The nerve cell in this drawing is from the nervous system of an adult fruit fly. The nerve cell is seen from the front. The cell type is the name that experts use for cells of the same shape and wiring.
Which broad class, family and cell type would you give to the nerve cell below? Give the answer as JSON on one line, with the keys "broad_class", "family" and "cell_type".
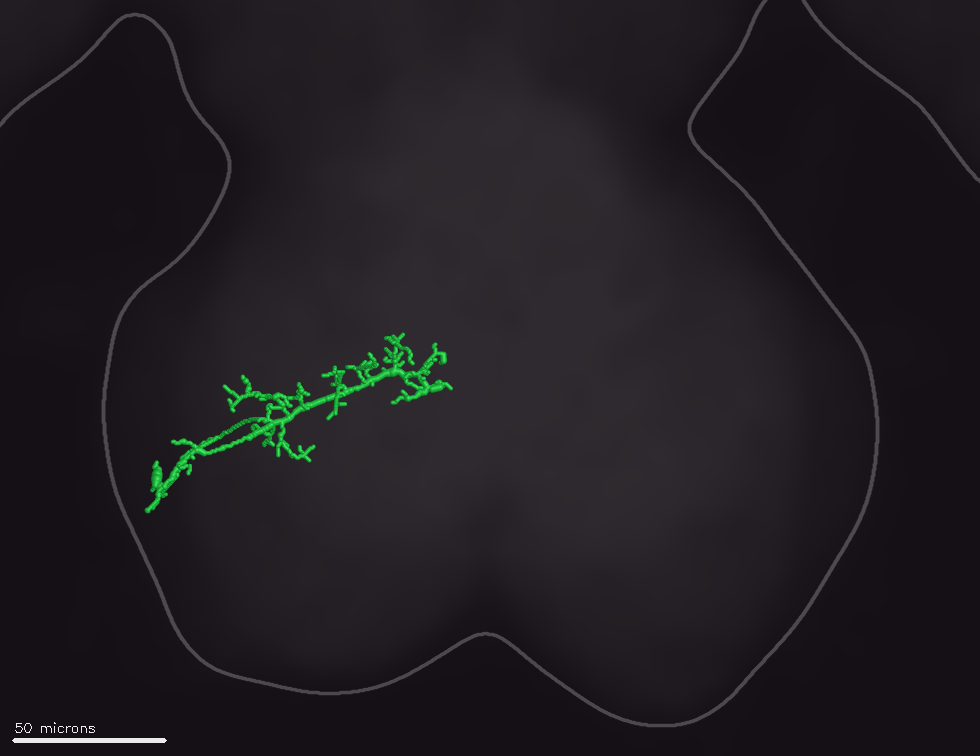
{"broad_class": "nerve-cord intrinsic neuron", "family": "hemilineage 21A", "cell_type": "IN21A087"}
